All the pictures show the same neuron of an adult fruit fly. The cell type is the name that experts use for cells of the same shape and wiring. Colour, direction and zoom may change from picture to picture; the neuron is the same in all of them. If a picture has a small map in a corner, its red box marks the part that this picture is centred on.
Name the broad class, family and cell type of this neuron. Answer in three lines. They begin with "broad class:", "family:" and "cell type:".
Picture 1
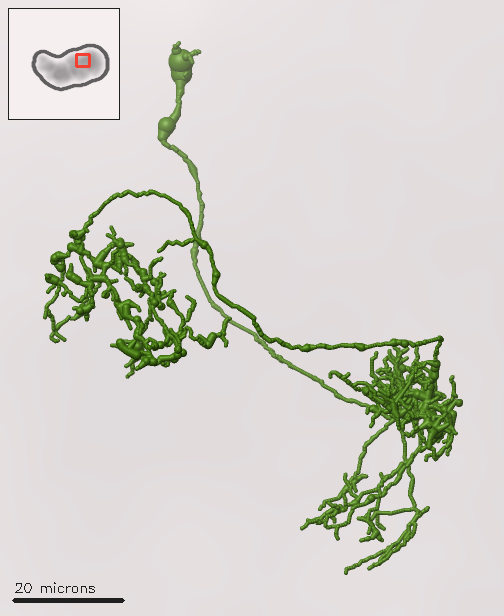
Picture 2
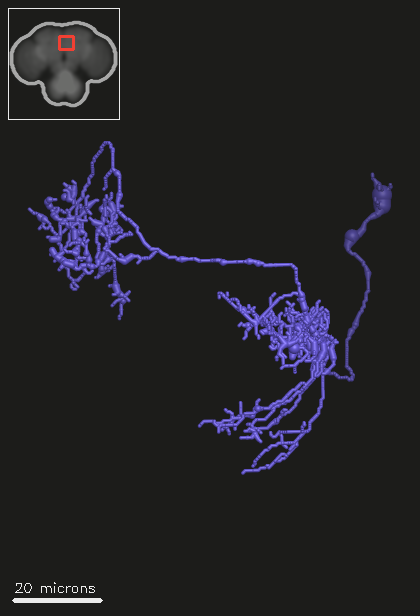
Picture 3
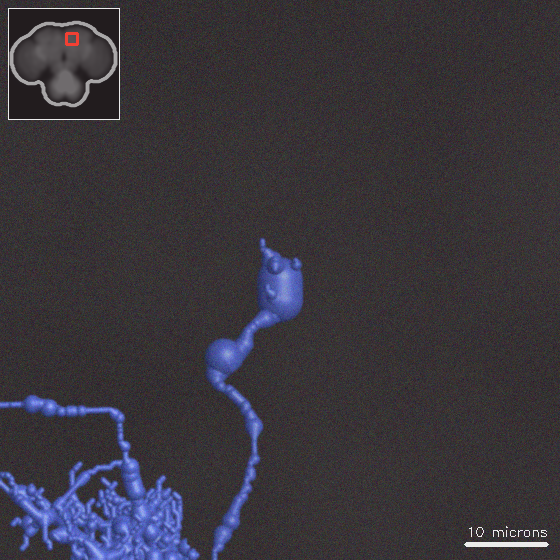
broad class: central-brain intrinsic neuron
family: class CX
cell type: hDeltaG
